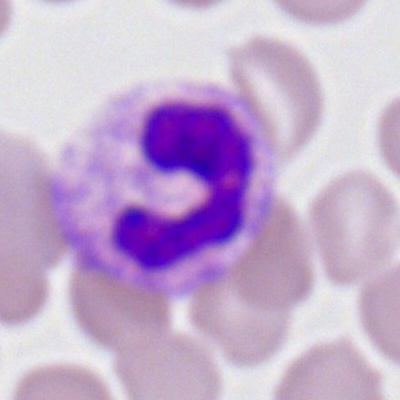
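Band neutrophil, the central cell: its nucleus looks to me like one curved band, shaped like a letter C, with the hollow opening toward the left side of the cell. That nucleus stains dark purple and seems dense. In the cytoplasm I can make out fine, faint lilac granules.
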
